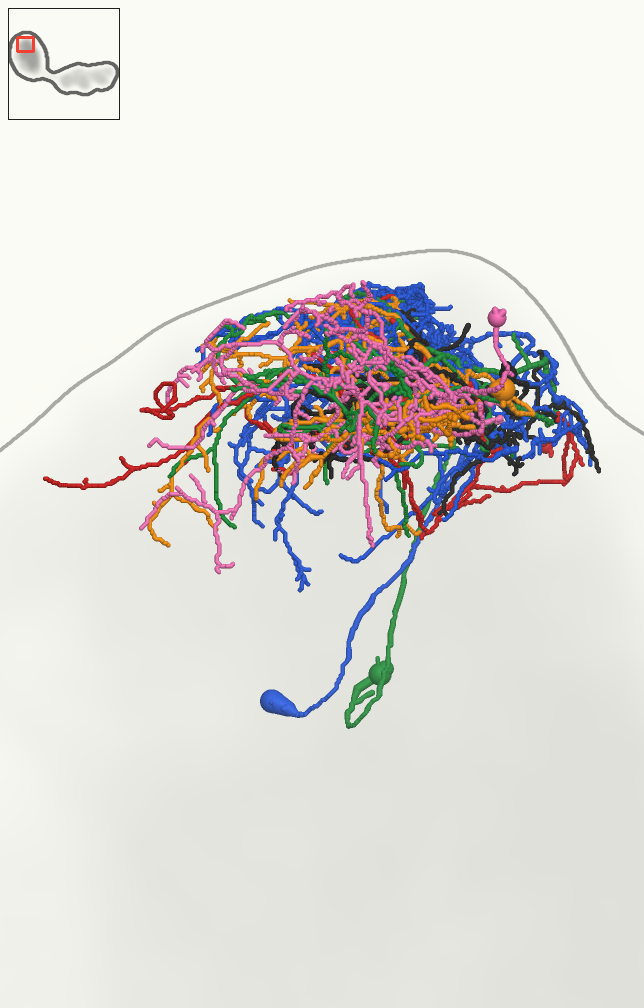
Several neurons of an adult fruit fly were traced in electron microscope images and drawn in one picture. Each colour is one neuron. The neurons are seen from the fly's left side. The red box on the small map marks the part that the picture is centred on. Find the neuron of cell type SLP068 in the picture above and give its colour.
blue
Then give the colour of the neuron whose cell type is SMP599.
pink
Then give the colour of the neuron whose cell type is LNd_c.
green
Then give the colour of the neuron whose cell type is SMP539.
black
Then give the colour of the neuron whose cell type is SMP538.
orange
